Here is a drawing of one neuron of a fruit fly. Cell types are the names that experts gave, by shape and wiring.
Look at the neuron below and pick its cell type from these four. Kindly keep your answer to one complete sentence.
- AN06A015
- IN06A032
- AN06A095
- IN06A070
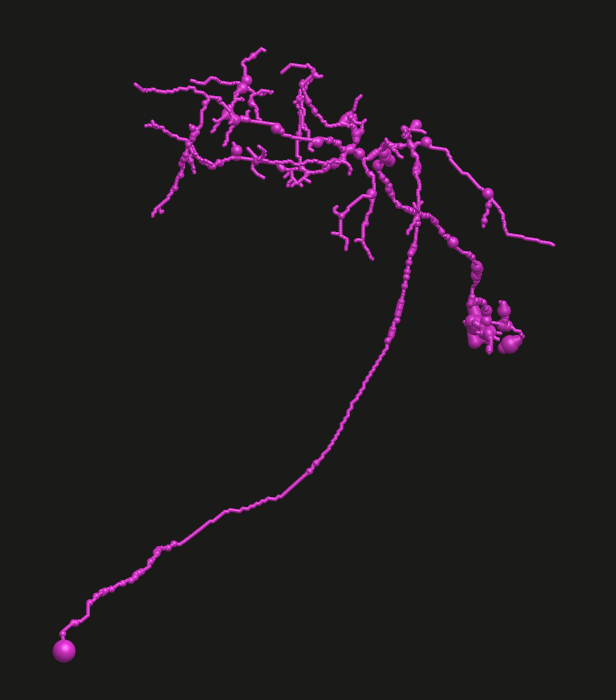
Under cell type classification, the neuron is IN06A070.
